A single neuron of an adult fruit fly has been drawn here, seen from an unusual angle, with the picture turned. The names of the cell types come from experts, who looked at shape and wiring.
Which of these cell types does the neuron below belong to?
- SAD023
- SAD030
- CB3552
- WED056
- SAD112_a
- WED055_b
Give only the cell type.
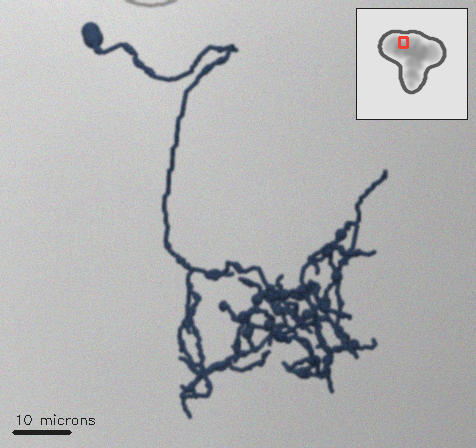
SAD030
